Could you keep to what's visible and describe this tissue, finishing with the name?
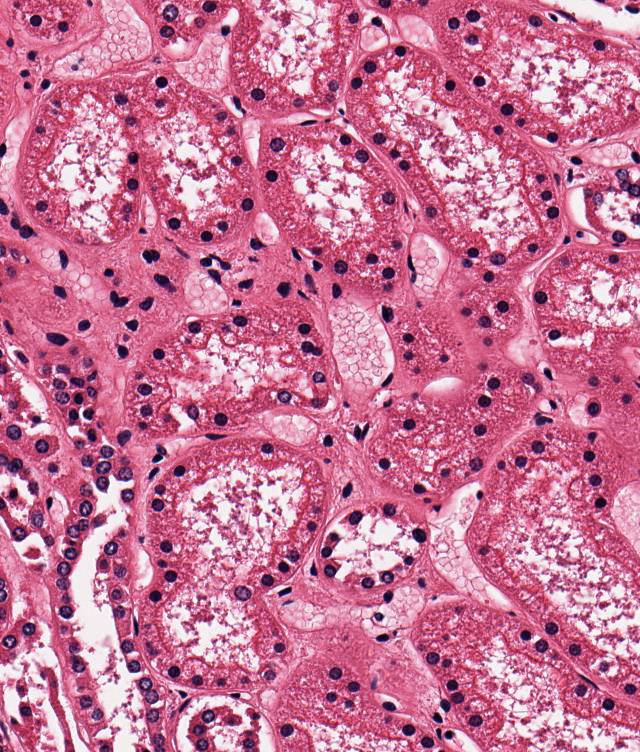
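Closely set tubule cross-sections pack the field with very little stroma. Most tubules have a single lining layer of cuboidal to low columnar cells, with round dark nuclei toward each cell's base. In large tubules the cytoplasm is abundant, granular and pink. This is renal cortex.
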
